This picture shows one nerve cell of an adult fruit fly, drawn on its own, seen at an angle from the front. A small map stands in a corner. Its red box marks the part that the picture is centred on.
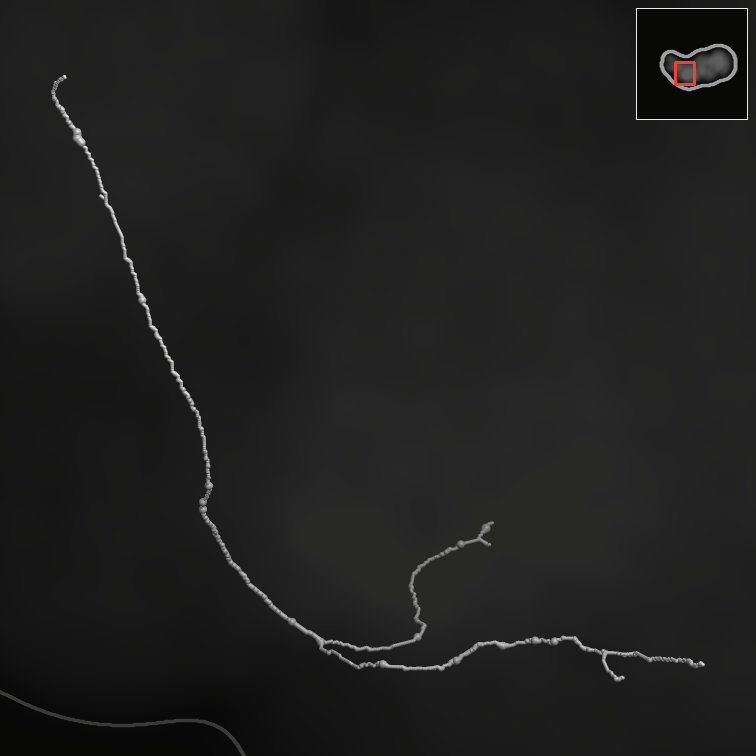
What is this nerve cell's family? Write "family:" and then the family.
family: class mechanosensory tactile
